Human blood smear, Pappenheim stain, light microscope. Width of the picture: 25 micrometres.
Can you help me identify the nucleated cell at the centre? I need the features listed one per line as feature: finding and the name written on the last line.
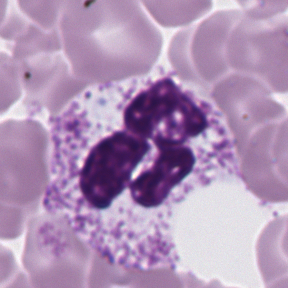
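Nucleus: three separate lobes
Lobe connections: narrow, not one solid mass
Chromatin: dark purple, coarsely clumped
Outline: roughly round
Name: segmented neutrophil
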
